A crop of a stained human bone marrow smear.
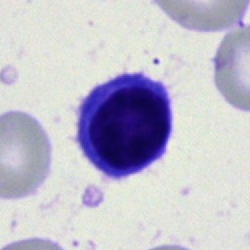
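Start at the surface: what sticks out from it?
Short, fine, hair-like projections.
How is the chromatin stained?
Dark and dense.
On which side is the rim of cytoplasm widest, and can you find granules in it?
It is widest on the left, and no granules are seen.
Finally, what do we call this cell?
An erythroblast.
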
